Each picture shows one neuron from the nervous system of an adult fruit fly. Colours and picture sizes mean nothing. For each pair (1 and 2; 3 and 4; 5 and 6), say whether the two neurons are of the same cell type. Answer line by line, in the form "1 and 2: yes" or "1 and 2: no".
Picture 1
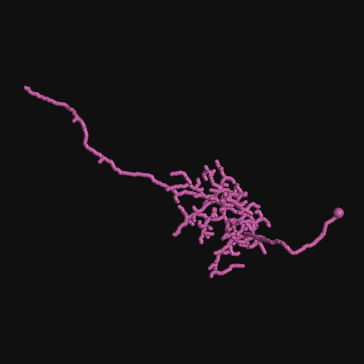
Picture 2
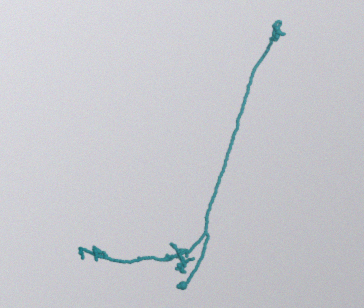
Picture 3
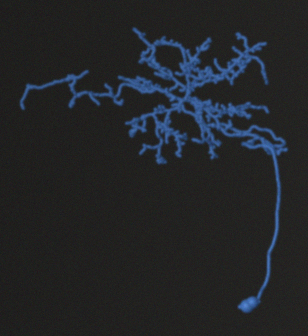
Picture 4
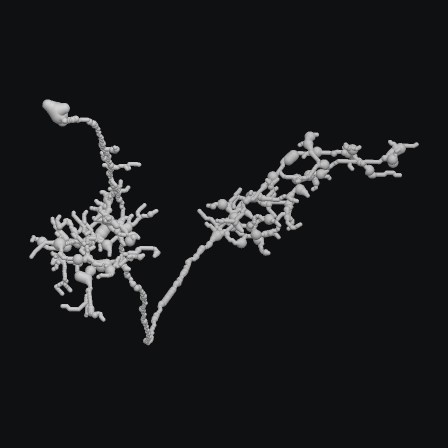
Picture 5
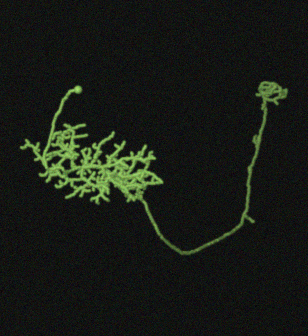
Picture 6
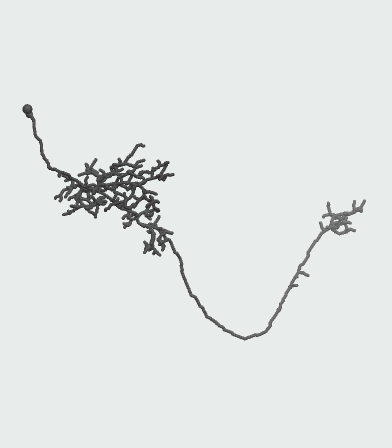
1 and 2: no
3 and 4: no
5 and 6: yes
